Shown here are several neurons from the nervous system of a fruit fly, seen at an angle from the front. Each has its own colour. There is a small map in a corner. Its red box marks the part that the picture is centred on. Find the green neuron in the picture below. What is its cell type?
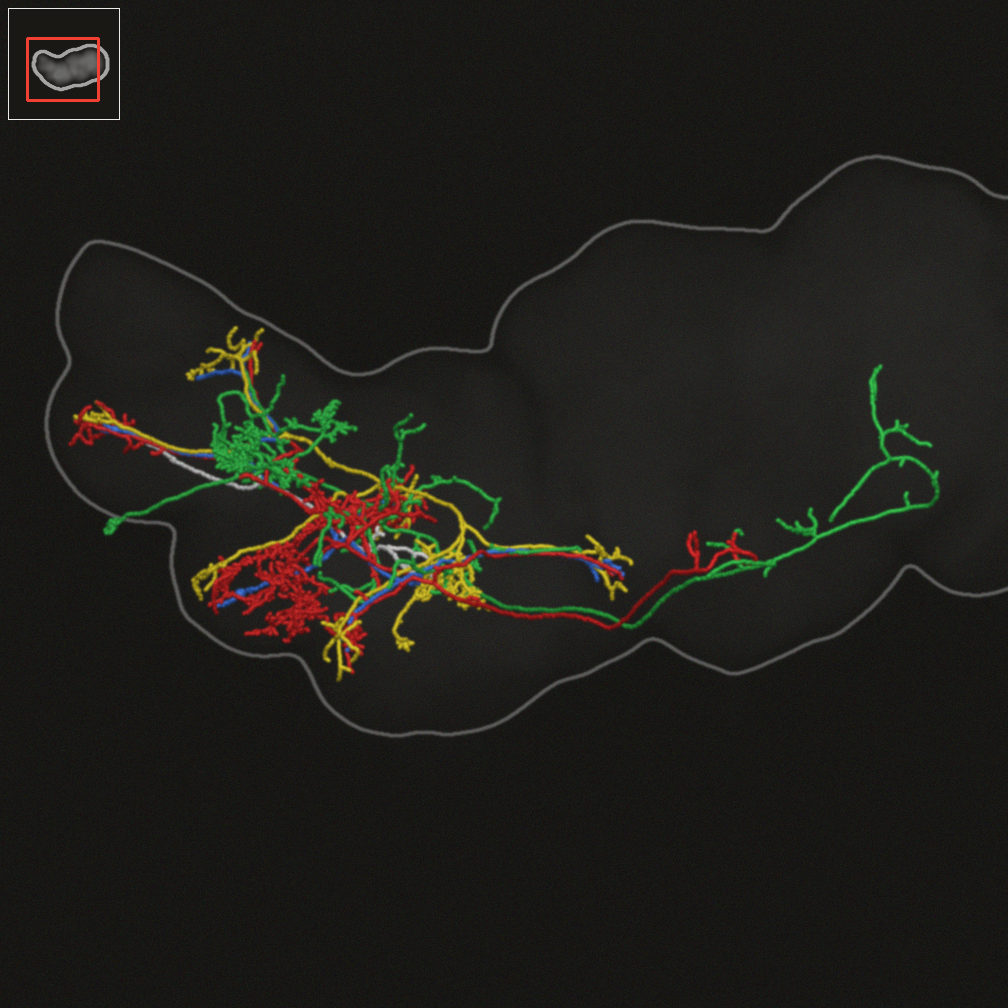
AN08B010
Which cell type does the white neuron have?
SNpp55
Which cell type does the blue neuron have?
SNpp53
